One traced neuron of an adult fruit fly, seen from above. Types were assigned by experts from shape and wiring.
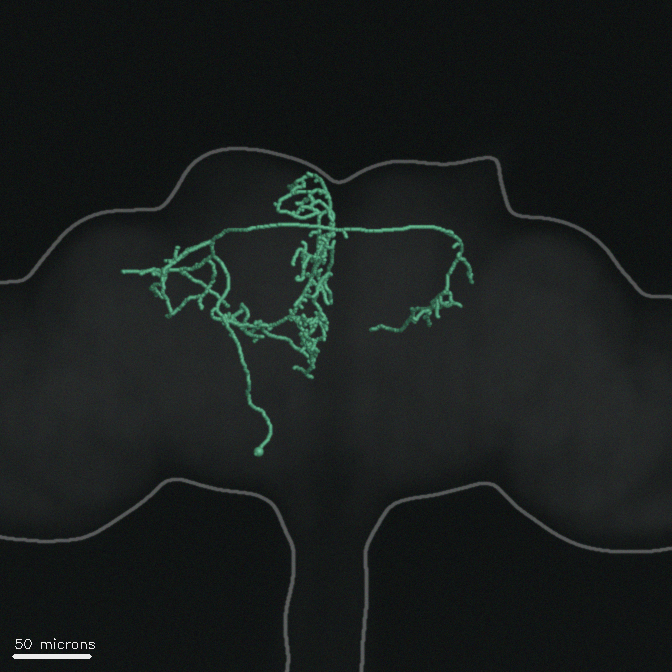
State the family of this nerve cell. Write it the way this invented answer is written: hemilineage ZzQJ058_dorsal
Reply: hemilineage DM4_dorsal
